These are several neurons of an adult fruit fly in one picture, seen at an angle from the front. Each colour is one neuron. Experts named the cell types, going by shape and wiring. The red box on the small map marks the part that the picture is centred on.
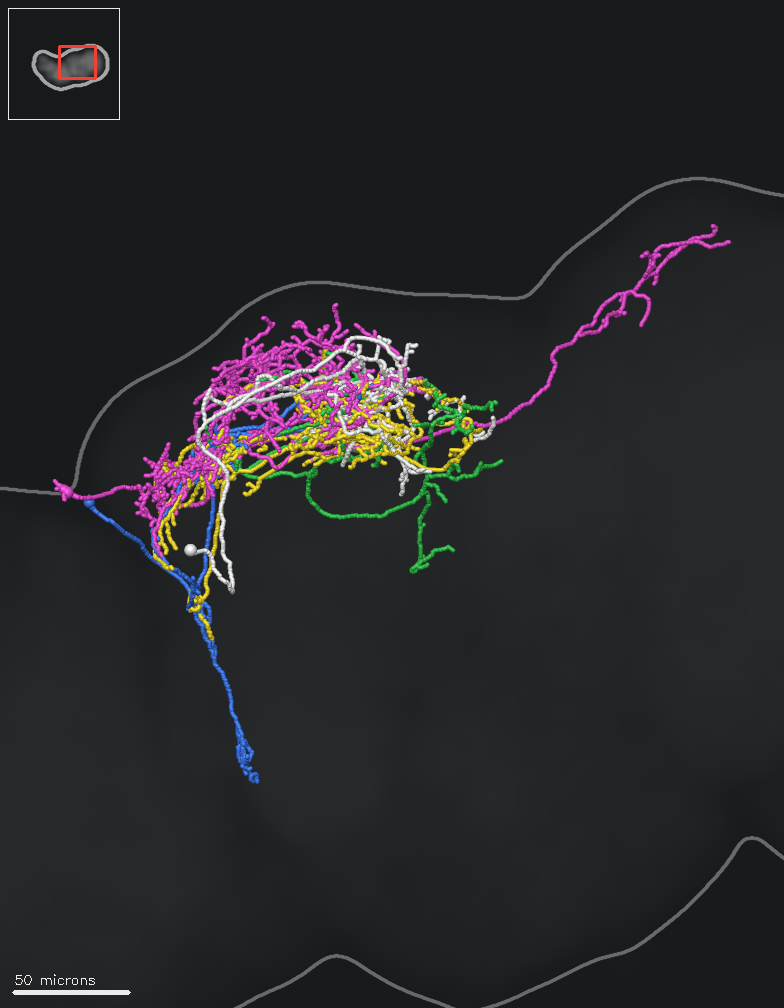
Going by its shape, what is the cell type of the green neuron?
SMP581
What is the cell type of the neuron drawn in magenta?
LHPV6m1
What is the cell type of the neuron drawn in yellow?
CL234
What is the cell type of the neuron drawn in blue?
PLP160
